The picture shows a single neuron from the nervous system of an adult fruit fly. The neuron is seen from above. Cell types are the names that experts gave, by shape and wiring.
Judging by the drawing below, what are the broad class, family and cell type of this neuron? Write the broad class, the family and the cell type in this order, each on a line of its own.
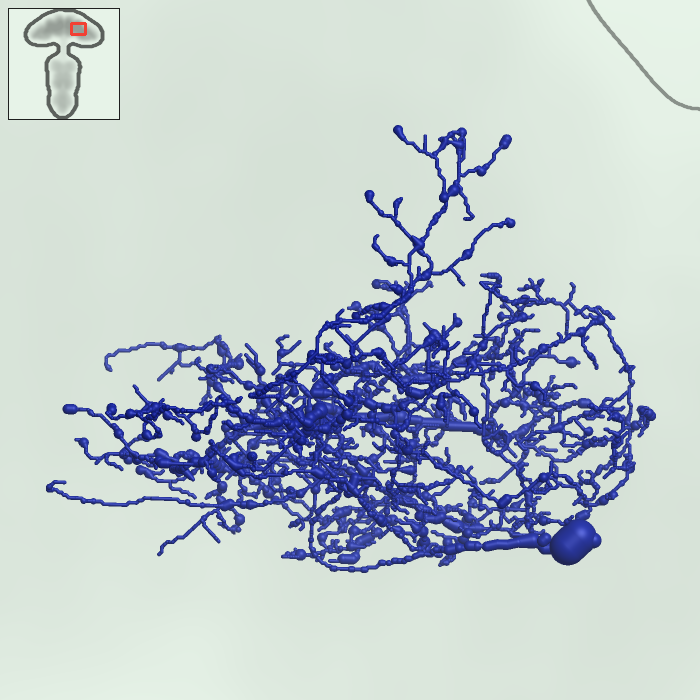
central-brain intrinsic neuron
hemilineage LHp2
LHPV6c1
